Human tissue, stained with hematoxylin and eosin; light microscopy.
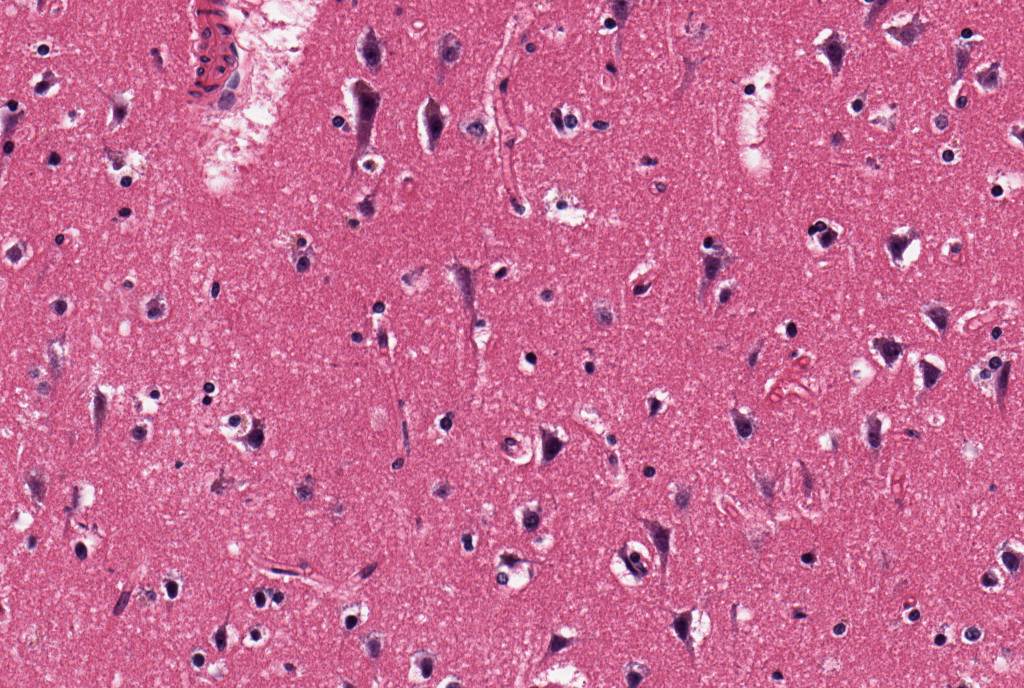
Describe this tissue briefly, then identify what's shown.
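Looking across the whole field, I see a finely granular pink neuropil, with no epithelium or glands anywhere. Many of the neuron cell bodies look shrunken, angular and darkly stained. Between the neurons, small round dark nuclei with little visible cytoplasm are scattered evenly. Many cell bodies sit within clear empty rims that separate them from the neuropil. This tissue is cerebral cortex.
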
